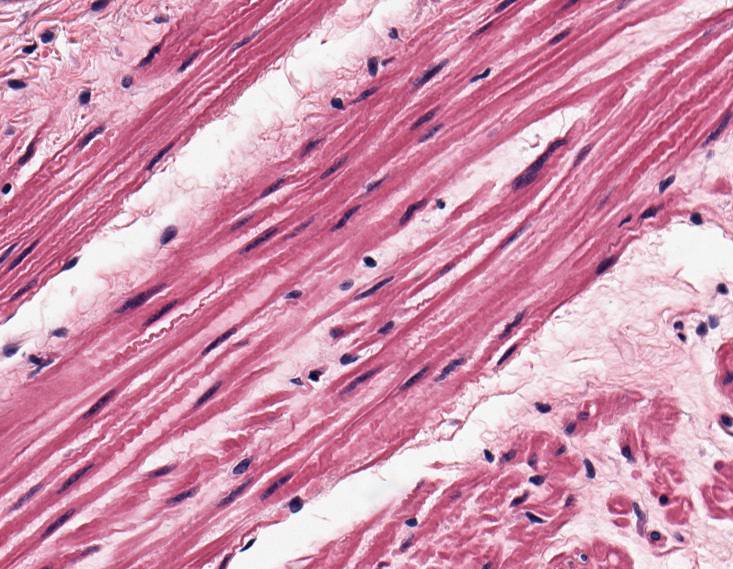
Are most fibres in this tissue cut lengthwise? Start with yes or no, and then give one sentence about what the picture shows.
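Yes. Parallel bundles of elongated cells run diagonally across most of the field from lower left to upper right.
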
